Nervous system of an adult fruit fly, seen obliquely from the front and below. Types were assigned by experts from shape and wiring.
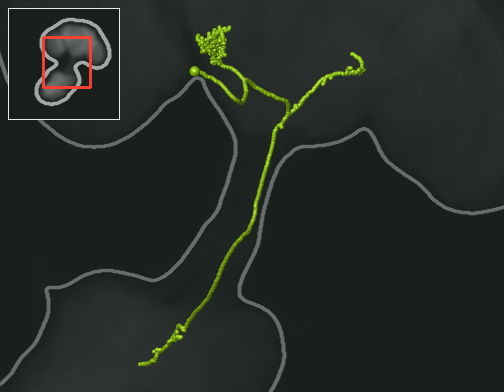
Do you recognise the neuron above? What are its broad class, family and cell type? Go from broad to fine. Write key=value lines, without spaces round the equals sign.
broad_class=descending neuron
family=hemilineage LB7
cell_type=DNge094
